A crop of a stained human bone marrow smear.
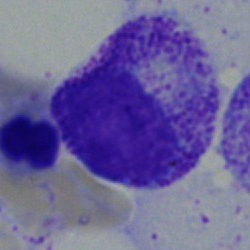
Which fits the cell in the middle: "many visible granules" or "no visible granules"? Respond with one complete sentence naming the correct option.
Within the cytoplasm of the cell there are many visible granules.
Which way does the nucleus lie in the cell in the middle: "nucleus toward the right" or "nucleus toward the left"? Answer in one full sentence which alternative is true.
In this cell, the nucleus is set toward the left side.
